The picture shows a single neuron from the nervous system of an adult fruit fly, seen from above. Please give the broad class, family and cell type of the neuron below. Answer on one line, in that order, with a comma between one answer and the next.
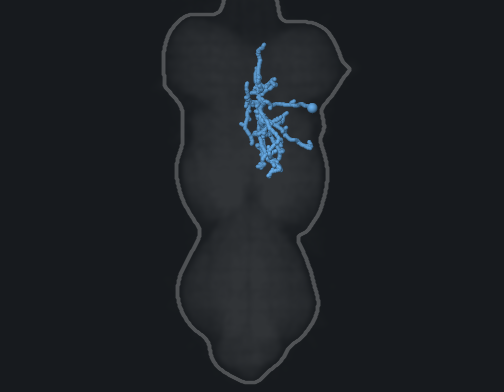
nerve-cord intrinsic neuron, hemilineage 11A, IN11A021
